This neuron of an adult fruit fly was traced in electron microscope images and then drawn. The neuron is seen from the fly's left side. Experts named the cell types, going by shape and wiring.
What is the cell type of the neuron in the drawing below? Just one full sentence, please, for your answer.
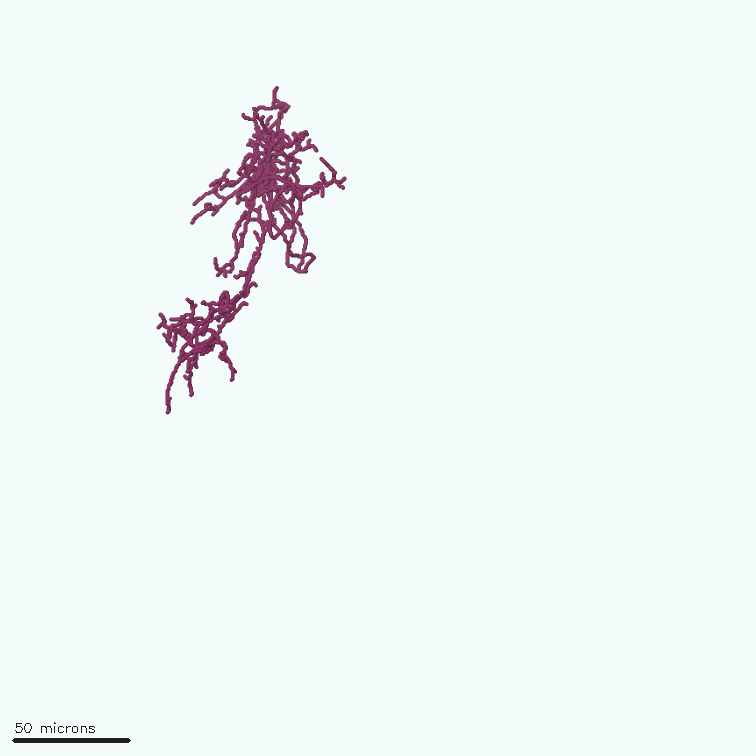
The cell type AVLP764m includes this neuron.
